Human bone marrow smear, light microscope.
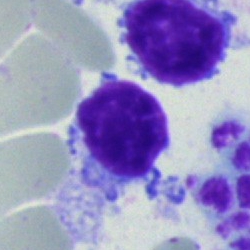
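Lymphocyte in a stained human bone marrow smear, central cell. First, the chromatin stains dense dark purple, with only faint lighter mottling. Second, no nucleoli are visible in the nucleus. Third, cytoplasm is so scant that hardly any rim shows around the nucleus. Finally, no granules can be seen within the cell itself.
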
